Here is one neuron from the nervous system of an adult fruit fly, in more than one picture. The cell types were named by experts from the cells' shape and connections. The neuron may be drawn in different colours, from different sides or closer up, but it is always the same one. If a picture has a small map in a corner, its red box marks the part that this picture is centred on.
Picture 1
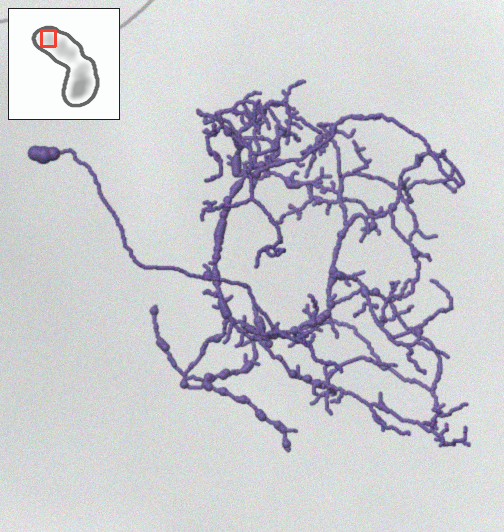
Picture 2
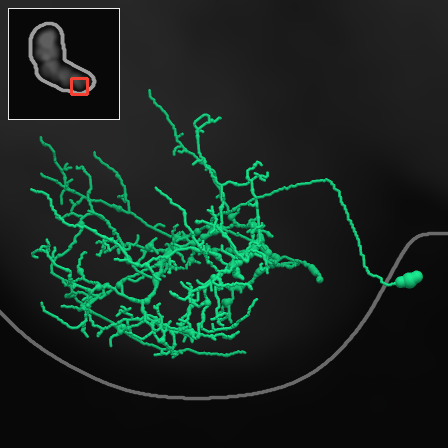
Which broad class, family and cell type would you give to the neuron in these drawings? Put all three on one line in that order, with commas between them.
nerve-cord intrinsic neuron, hemilineage 20A.22A, IN20A.22A027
